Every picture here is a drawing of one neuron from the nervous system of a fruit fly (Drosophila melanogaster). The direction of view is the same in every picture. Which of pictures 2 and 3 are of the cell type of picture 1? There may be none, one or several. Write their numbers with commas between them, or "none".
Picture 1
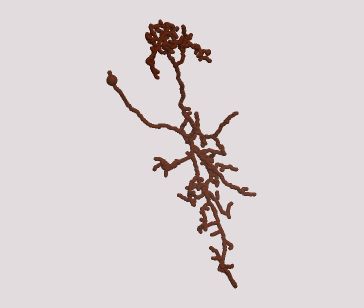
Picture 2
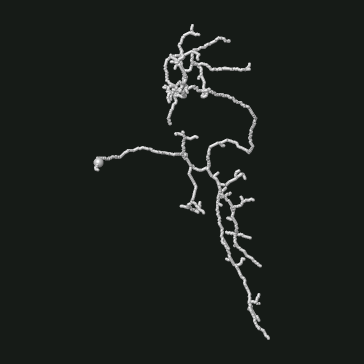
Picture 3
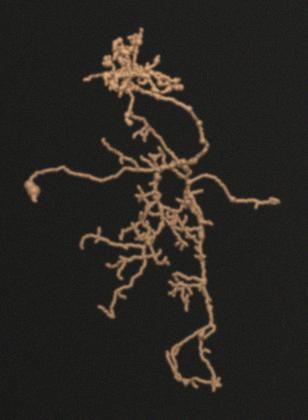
2, 3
